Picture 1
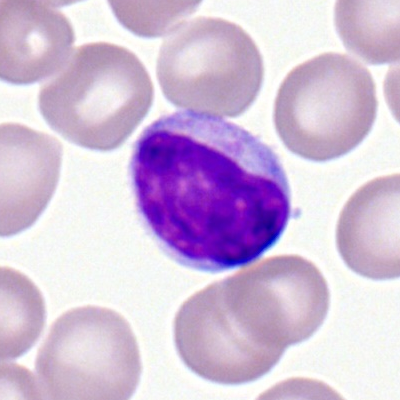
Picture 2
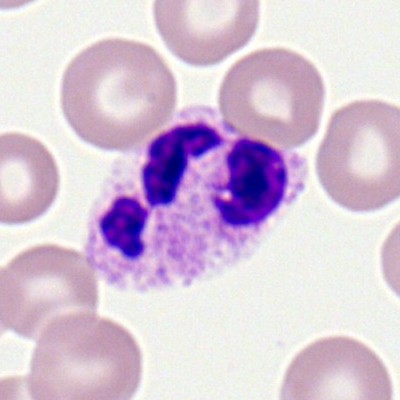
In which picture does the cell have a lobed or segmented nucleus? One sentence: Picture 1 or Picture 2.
For the cell in Picture 2, the nucleus is divided into lobes.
